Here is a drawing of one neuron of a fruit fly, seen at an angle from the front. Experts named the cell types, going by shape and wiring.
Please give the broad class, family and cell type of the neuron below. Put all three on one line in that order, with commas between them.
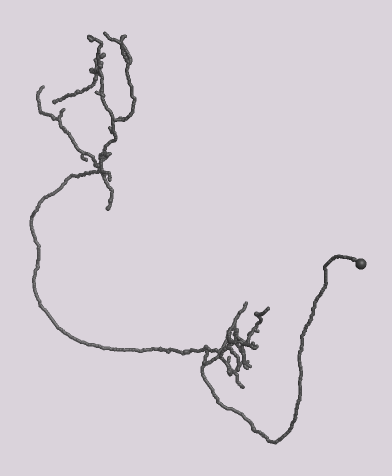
central-brain intrinsic neuron, hemilineage LB19, GNG310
